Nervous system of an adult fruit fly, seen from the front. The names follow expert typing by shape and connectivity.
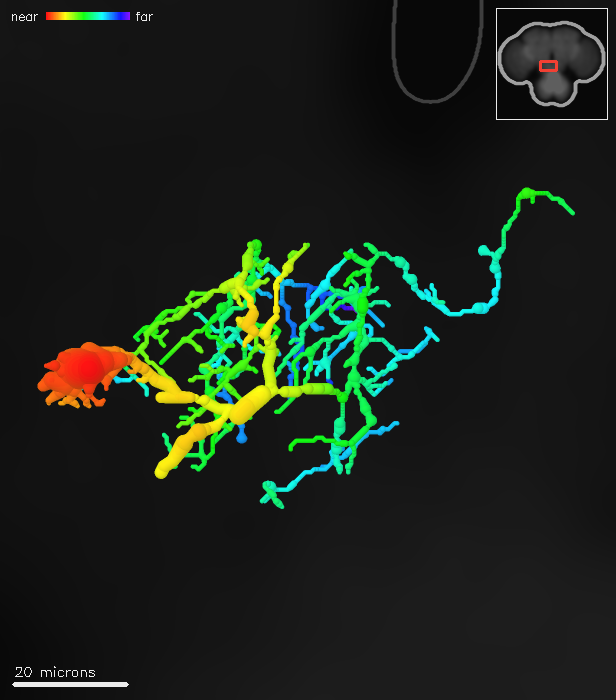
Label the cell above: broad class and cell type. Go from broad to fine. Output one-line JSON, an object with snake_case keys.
{"broad_class": "motor neuron of the brain", "cell_type": "MNx03"}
